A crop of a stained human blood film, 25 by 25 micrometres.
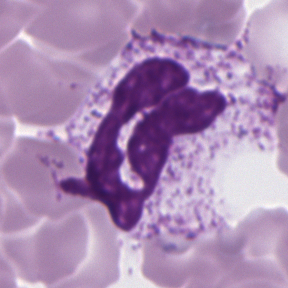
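Segmented neutrophil (centre). The nucleus forms a curved, folded band wrapped around a pale gap in the middle of the cell, with a small blunt knob jutting out at the lower left. No nucleoli are visible. Granules extend right to the ragged edge of the irregular cell outline.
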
